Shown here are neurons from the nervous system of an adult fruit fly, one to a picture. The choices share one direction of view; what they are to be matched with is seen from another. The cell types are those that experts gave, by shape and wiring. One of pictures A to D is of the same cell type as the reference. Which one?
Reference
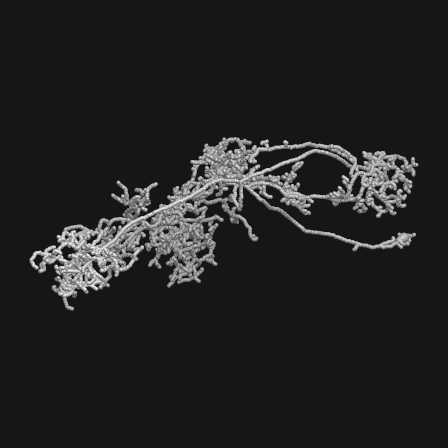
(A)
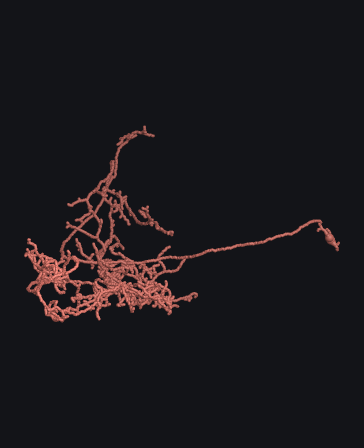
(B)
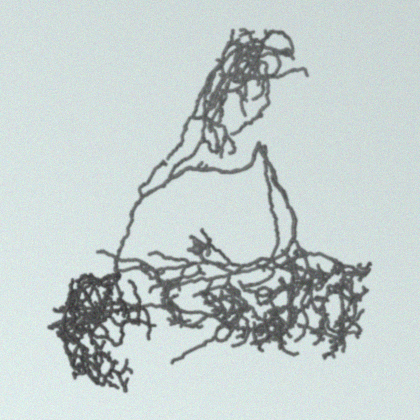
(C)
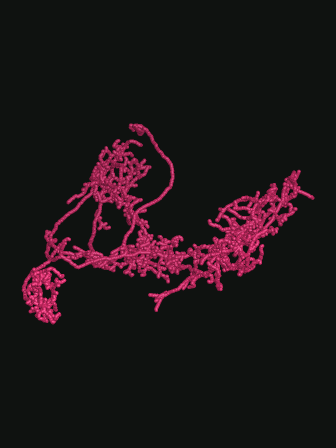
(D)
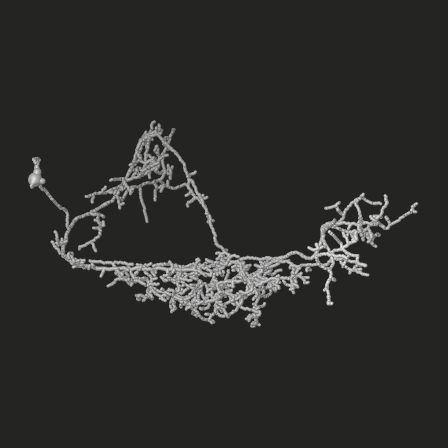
Picture C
